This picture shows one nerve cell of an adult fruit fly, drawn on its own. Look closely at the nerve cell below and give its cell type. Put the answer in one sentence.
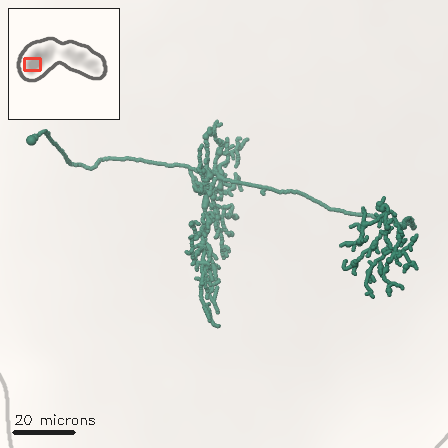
The cell type is Tm32.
